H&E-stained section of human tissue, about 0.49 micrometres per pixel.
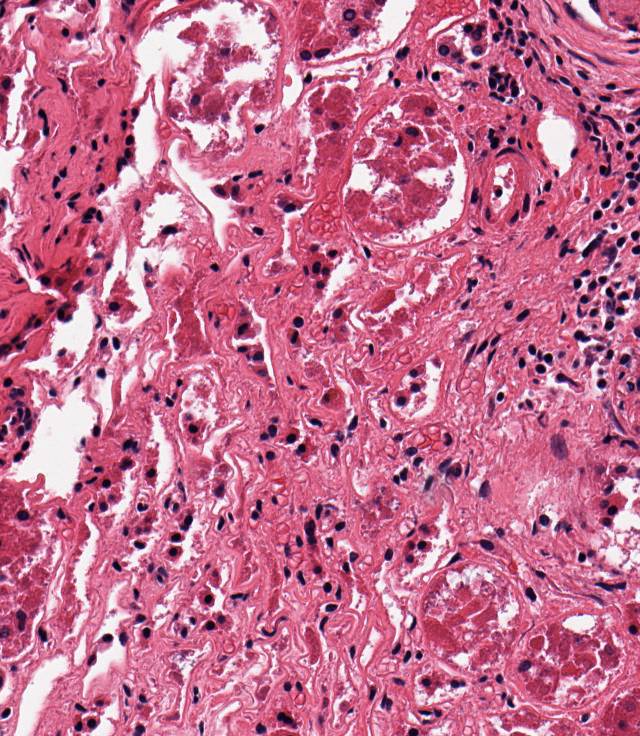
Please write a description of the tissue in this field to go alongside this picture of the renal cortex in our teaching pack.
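I see rounded nests of cells in fibrous stroma, chiefly upper centre and lower right. Nest cells: abundant, granular, eosinophilic cytoplasm. Stroma: wavy pink collagen fibres dotted with many small dark oval nuclei. Upper half, right of centre: a small round vessel with thick cellular wall.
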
